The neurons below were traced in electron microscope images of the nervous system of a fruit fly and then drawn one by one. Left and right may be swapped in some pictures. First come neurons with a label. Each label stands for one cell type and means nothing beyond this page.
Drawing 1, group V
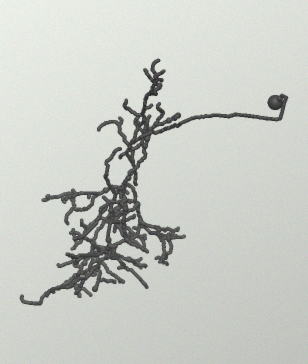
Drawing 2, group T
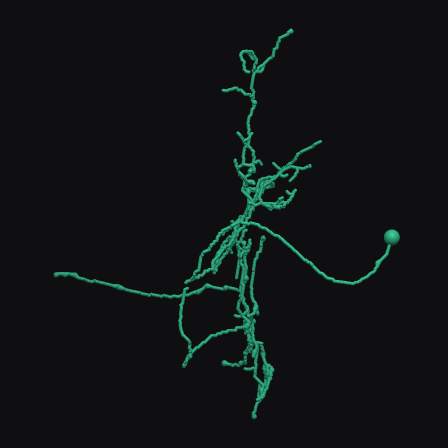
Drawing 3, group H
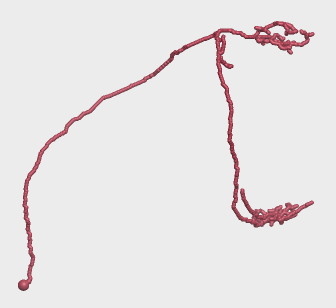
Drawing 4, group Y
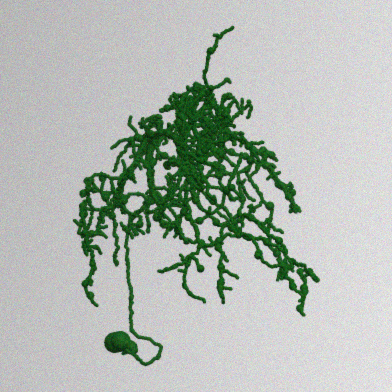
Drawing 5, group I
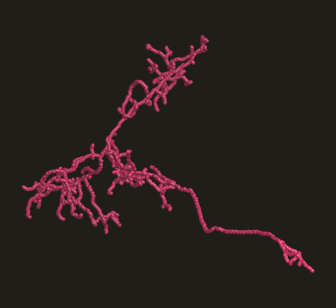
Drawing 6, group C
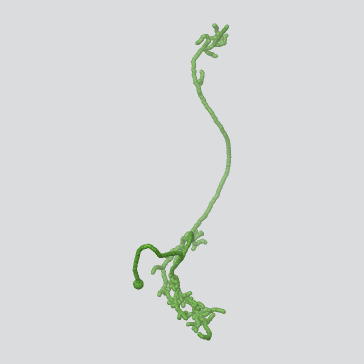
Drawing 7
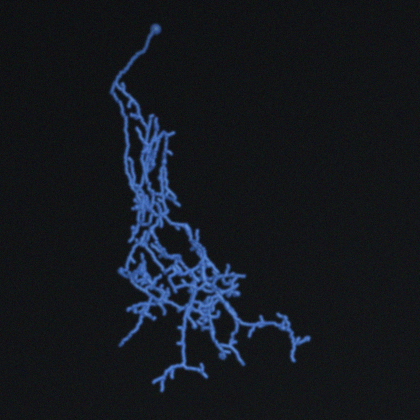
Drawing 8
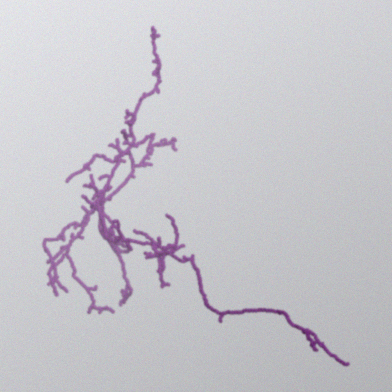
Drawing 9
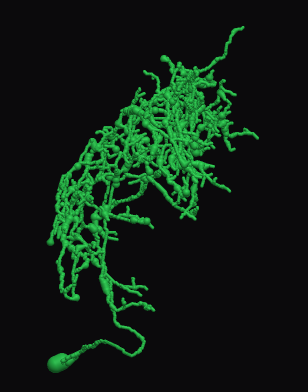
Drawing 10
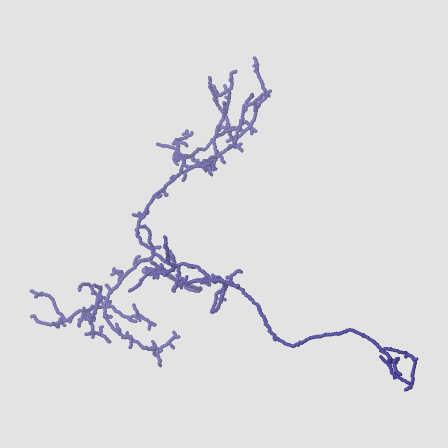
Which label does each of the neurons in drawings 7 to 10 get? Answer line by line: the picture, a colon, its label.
7: group V
8: group I
9: group Y
10: group I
